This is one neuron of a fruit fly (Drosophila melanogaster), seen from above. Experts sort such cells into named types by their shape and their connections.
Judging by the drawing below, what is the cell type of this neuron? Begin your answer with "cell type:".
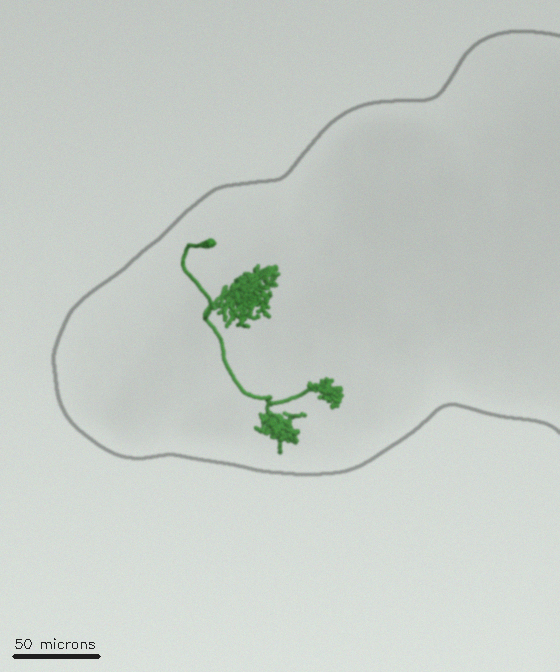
cell type: TmY16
